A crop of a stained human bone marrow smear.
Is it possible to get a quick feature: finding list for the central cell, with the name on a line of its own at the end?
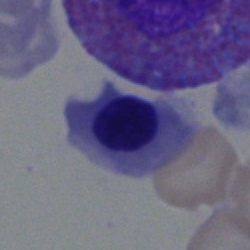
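Outline: irregular, with pointed projections on the upper-left side
Chromatin: dense, evenly dark purple
Cytoplasm: pale grey-blue, surrounding the nucleus on all sides
Name: erythroblast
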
